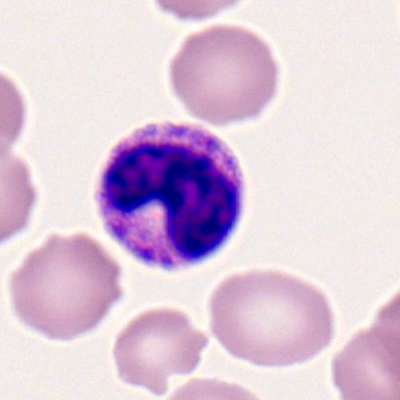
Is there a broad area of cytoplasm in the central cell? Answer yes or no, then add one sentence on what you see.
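No. The nucleus fills most of the cell.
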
